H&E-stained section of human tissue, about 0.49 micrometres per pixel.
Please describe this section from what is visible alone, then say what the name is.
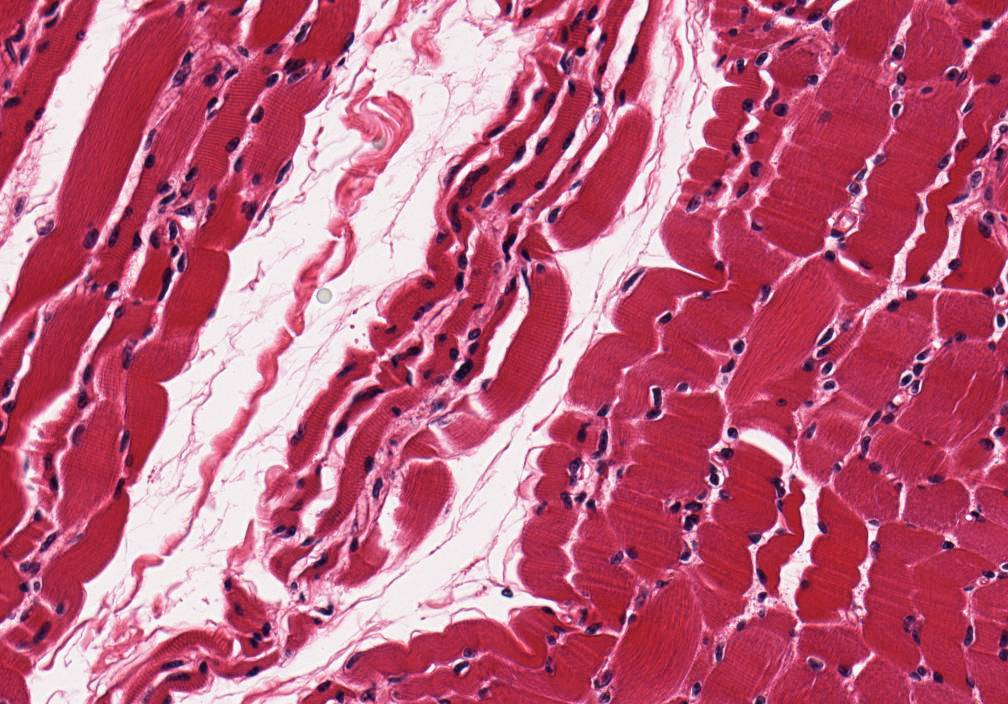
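Muscle fibre cytoplasm stains a deep, even pink-red. In the cross-cut fibres on the right, the nuclei lie at the edges of the fibres rather than centrally. These nuclei are small, dark blue-purple and flattened or elongated. A band of loose, pale connective tissue with thin wavy pink strands runs diagonally through the upper left-centre between groups of fibres. The tissue is skeletal muscle.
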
